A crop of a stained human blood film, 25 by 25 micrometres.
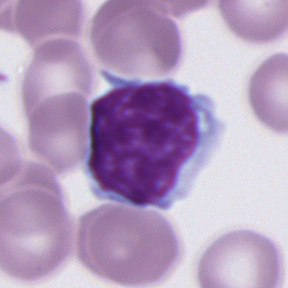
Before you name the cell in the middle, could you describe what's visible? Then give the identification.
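Here the nucleus forms a single rounded mass with no lobes. Around it lies pale blue cytoplasm, its rim broadest on the right side of the cell. At the upper left, a small pointed tag of cytoplasm juts outward. This is a typical lymphocyte.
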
